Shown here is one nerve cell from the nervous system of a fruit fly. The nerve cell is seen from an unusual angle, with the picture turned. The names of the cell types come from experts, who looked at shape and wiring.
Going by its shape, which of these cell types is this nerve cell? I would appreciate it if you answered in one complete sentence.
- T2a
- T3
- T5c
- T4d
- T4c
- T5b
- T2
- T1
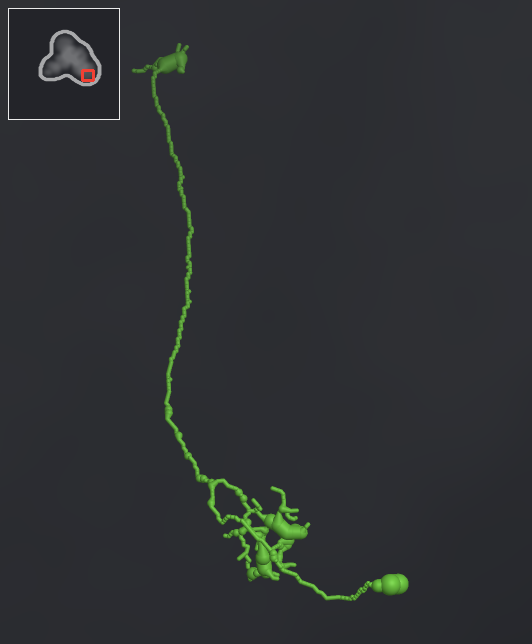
The type of this nerve cell is the cell type T3.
